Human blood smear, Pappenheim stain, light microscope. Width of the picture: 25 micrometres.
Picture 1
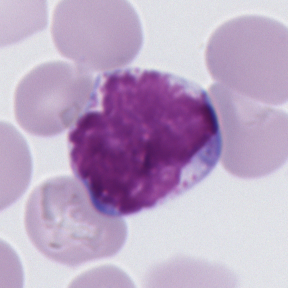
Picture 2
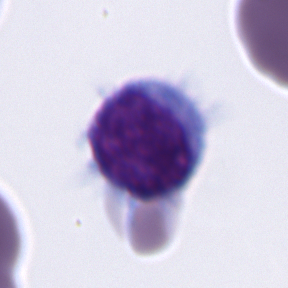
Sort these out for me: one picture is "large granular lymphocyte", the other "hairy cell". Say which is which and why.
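Picture 1: large granular lymphocyte. Picture 2: hairy cell. Picture 1 granules: a few, fine, reddish-purple, in the cytoplasm at lower right.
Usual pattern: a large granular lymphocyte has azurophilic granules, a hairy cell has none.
Picture 2 surface: fine, faint hair-like projections sticking out. Picture 1 nucleus: shallow notch in upper left edge. Picture 2: outline roughly round; chromatin dense and coarsely clumped. Cytoplasm: a thin rim in both, pale blue and widest at lower right in picture 1, widest on the right side in picture 2. Picture 1 size: about 13 micrometres across, nucleus filling about 80% of the cell's area.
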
